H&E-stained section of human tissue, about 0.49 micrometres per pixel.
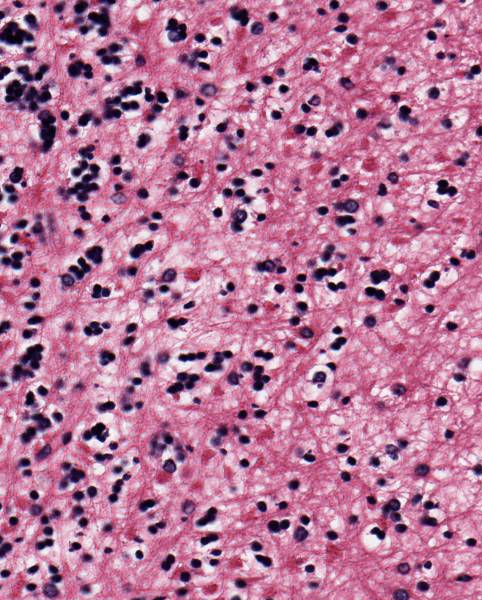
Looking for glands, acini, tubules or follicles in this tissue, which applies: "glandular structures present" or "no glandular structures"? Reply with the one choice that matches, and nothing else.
No glandular structures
